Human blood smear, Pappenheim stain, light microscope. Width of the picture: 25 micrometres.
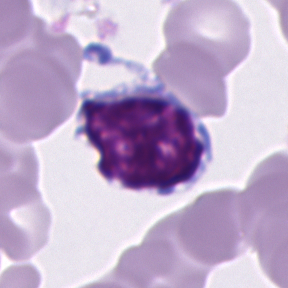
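Typical lymphocyte, the nucleated cell at the centre of a stained human blood smear. Its chromatin is dark purple and coarsely clumped, with small paler gaps between the clumps. The cytoplasm is scant and pale blue, forming only a thin rim around the nucleus. The nucleus measures about 11 by 8 micrometres. Along its upper edge the cell is ragged and frayed rather than smooth.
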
